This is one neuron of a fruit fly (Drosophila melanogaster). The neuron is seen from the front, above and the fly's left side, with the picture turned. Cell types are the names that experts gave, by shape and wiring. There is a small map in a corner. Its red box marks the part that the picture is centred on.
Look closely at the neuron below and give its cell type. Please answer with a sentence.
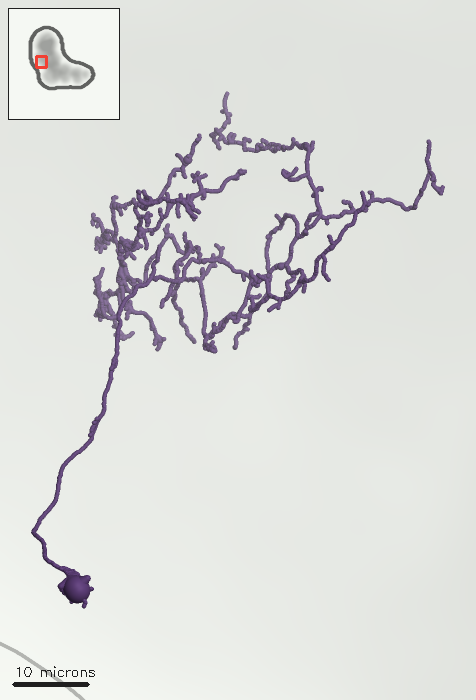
The cell type is GNG424.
